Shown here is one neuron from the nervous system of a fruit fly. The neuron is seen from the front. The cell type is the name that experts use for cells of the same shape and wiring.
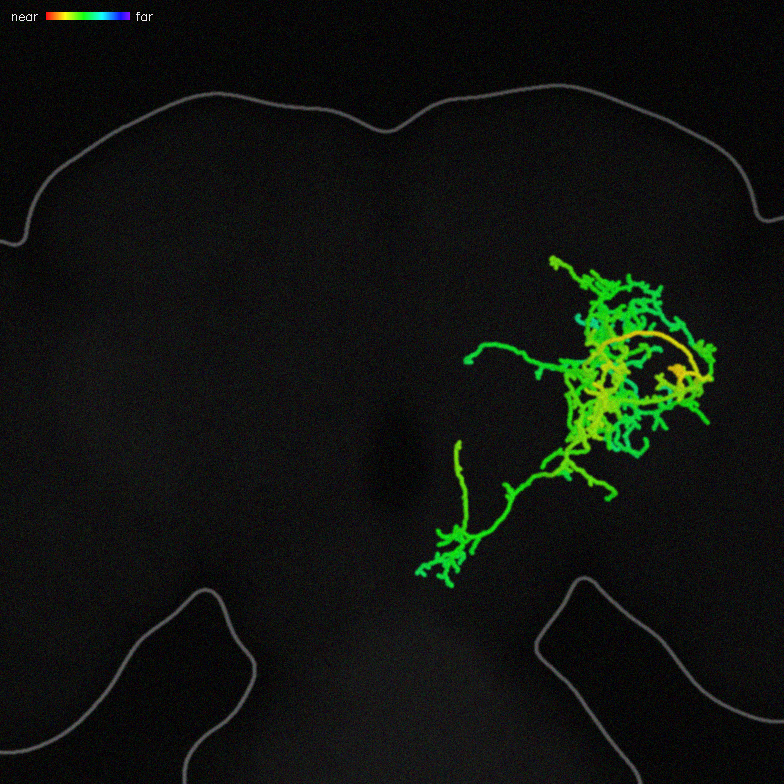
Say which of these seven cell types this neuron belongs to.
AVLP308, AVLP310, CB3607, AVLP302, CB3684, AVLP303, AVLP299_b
AVLP299_b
